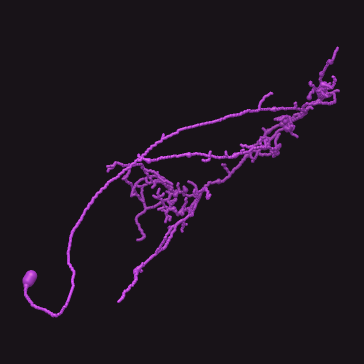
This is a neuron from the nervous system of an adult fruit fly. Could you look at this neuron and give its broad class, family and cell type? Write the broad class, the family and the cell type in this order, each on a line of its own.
central-brain intrinsic neuron
hemilineage SIPa1_ventral
SLP103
